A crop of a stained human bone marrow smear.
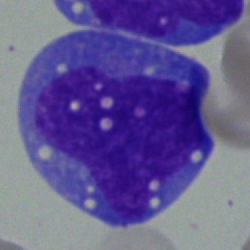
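Monocyte with a large, irregular nucleus whose border is uneven and slightly indented. The chromatin is finely granular and evenly spread, without coarse clumps, and the cytoplasm stains deep blue. A red cell pressing on the right leaves a concave notch in the rounded outline.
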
